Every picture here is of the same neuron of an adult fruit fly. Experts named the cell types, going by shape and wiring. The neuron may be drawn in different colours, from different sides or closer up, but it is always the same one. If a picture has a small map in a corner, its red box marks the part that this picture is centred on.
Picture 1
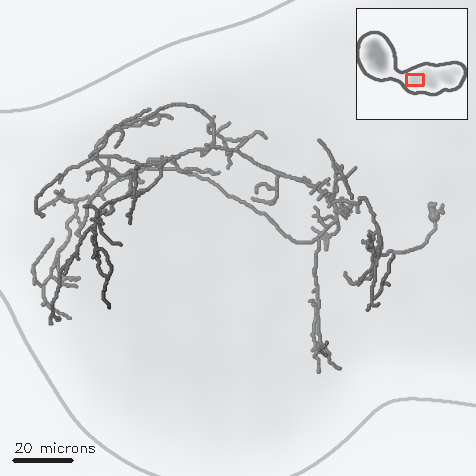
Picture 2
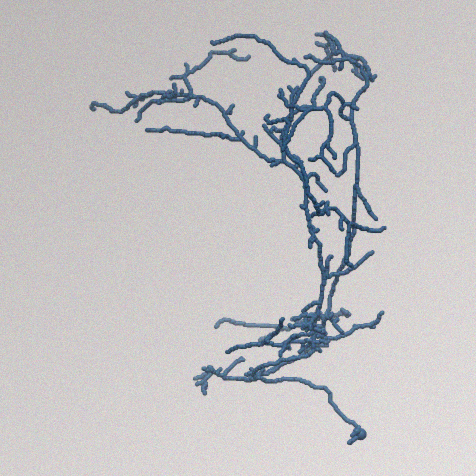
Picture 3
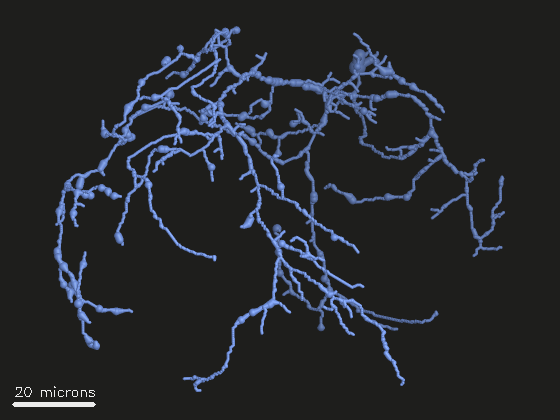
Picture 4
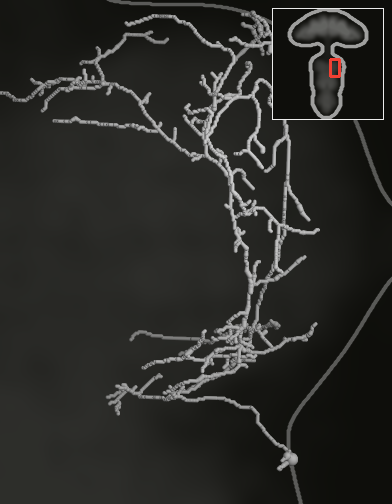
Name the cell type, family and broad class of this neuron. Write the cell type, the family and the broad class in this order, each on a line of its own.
IN03A065
hemilineage 03A
nerve-cord intrinsic neuron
